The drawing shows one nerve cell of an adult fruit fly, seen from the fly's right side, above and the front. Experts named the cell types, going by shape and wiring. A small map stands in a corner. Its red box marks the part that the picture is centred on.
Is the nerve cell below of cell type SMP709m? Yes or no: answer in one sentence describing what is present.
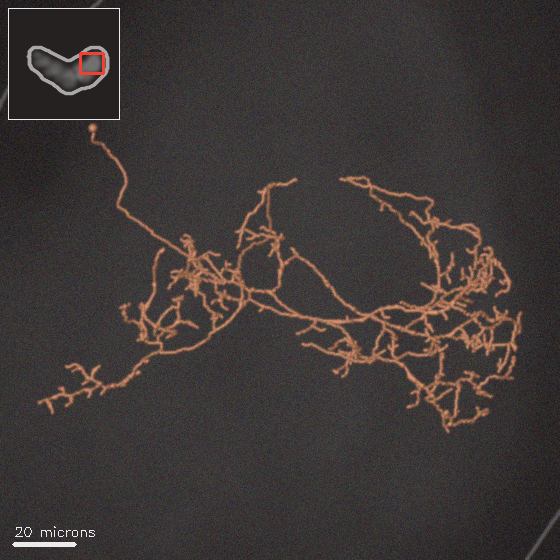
No, another cell type than SMP709m includes the nerve cell.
